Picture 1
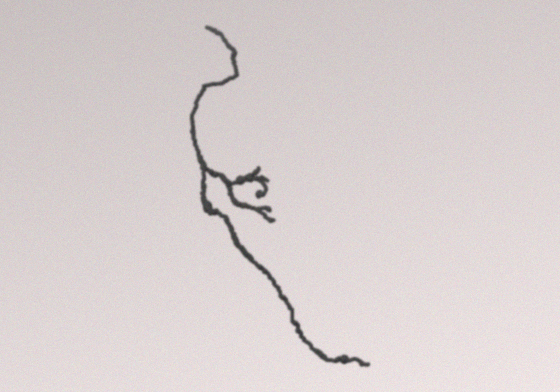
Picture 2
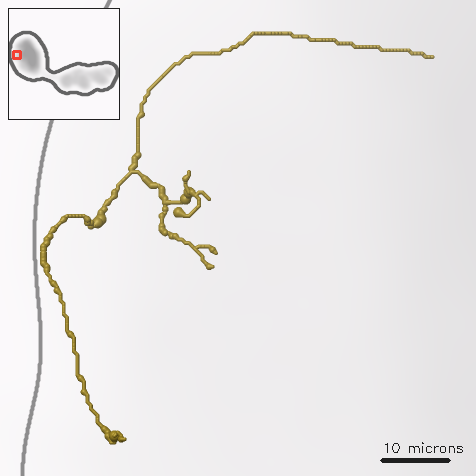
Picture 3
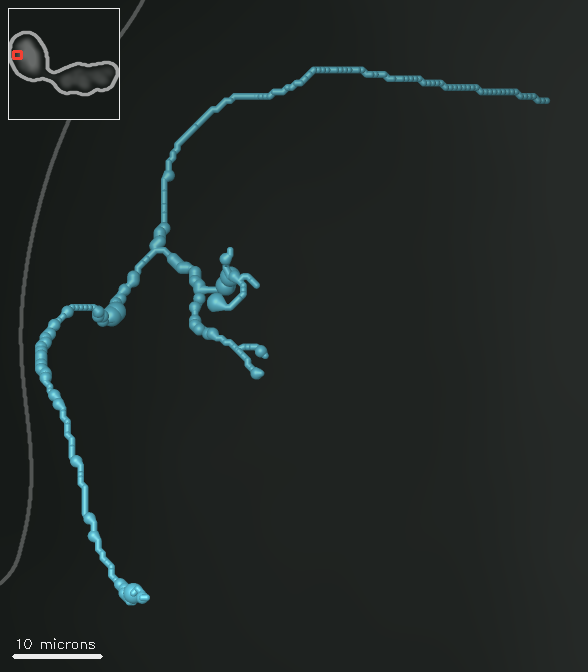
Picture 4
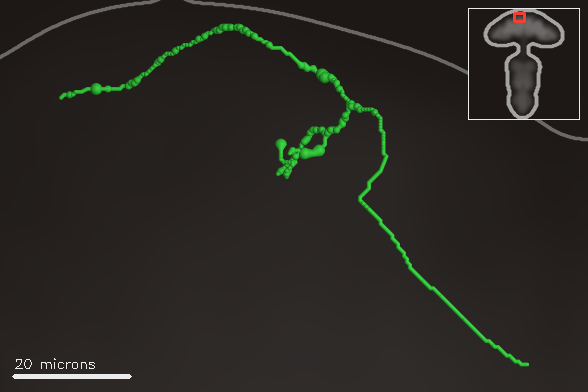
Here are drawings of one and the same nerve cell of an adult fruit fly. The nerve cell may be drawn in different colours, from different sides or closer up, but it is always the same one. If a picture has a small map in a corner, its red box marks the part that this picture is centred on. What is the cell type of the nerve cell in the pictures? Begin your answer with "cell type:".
cell type: ORN_DC2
